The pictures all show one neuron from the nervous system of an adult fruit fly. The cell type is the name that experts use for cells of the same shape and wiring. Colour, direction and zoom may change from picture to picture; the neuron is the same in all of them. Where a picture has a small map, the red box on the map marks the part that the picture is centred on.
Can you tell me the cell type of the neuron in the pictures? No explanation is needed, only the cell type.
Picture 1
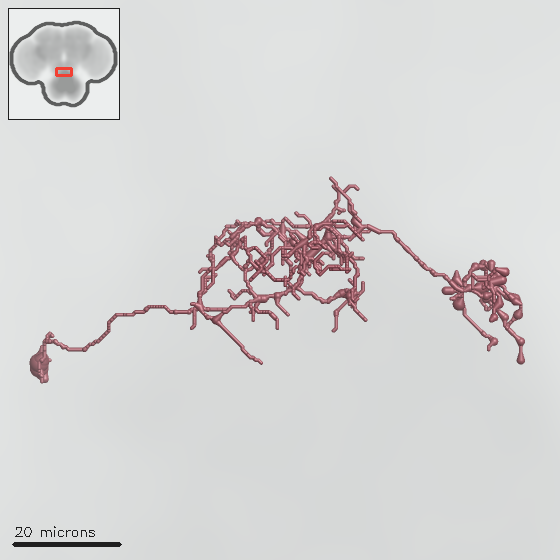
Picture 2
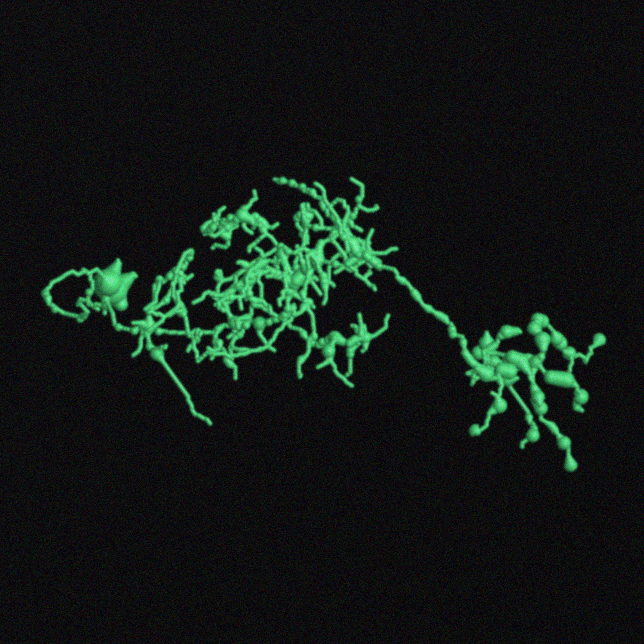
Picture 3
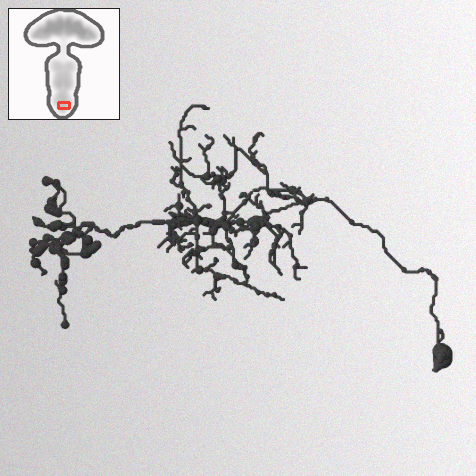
IN06A109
